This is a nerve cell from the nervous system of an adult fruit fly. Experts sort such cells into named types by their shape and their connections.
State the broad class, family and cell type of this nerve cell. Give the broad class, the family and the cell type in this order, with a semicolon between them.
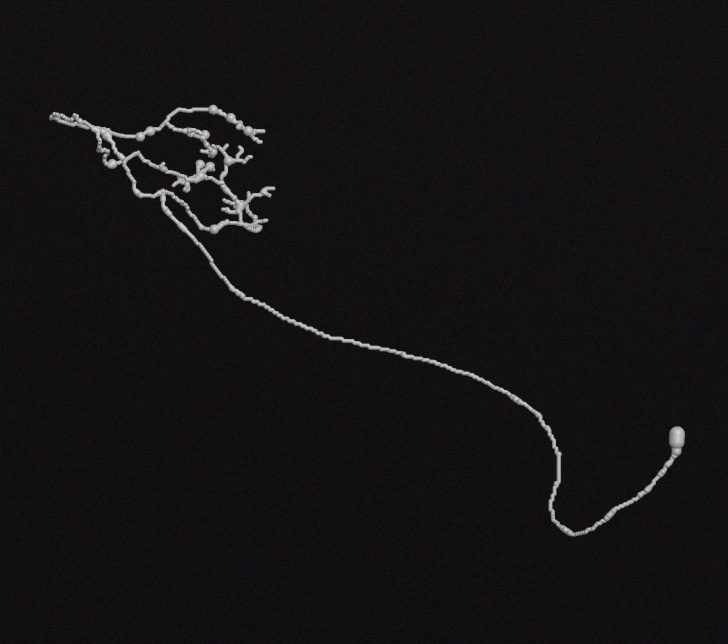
central-brain intrinsic neuron; hemilineage SIPa1_ventral; CB1391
